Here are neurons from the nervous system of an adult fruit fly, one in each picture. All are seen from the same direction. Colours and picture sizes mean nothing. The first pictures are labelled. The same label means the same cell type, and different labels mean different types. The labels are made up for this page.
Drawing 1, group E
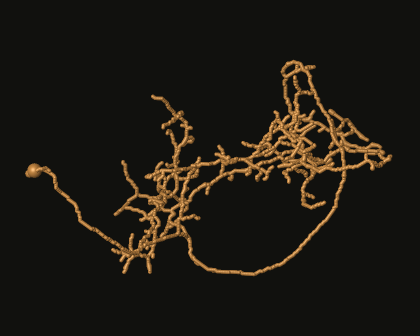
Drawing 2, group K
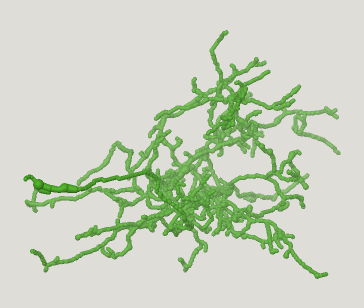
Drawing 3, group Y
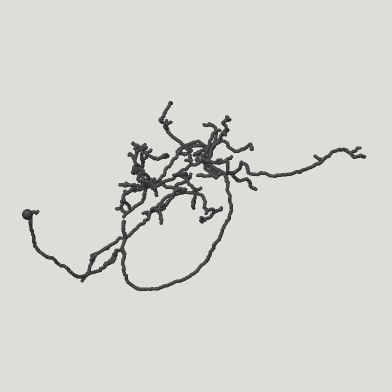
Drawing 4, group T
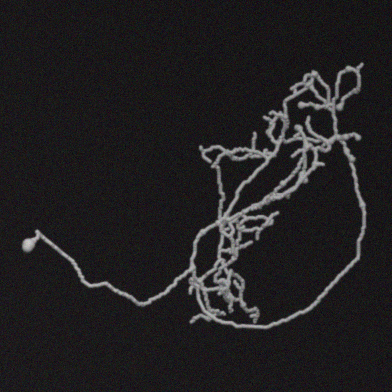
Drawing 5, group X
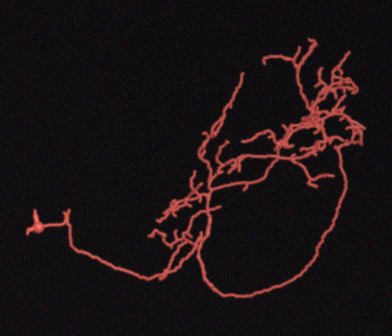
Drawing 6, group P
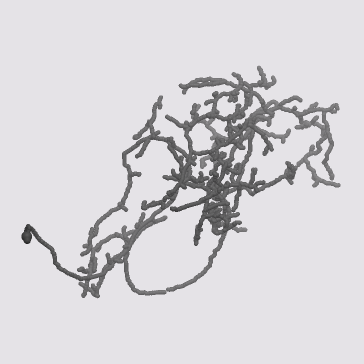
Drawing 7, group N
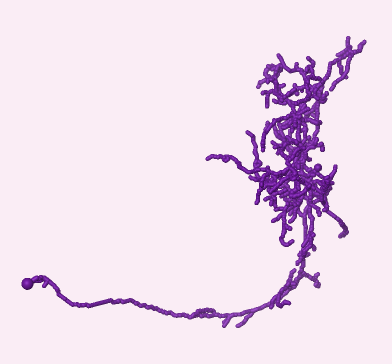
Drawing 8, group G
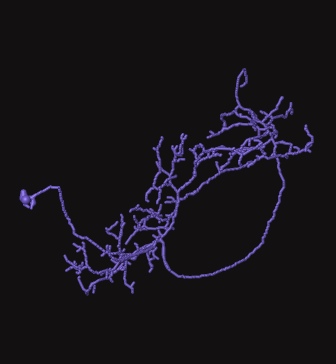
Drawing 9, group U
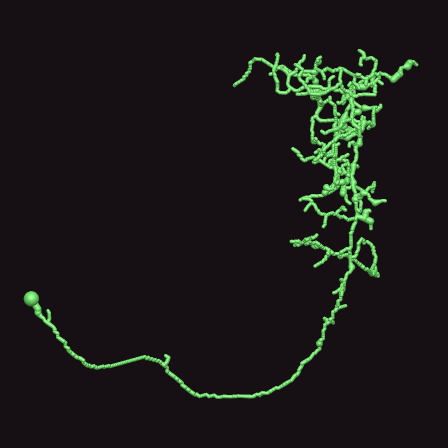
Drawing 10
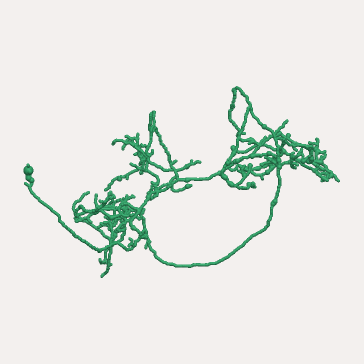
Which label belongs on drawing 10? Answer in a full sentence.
It belongs to group E.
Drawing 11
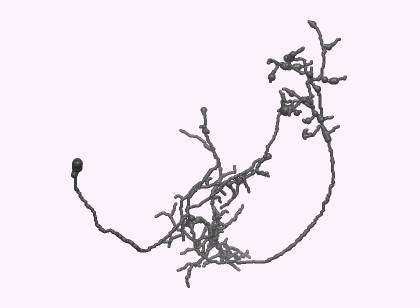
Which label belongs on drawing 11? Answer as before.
It belongs to group T.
